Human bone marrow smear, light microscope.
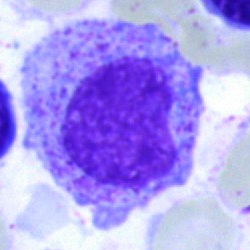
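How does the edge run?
Roughly round, slightly irregular and frayed.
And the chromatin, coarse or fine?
Finely granular, not coarsely clumped.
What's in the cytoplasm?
Fine purple-red granules, scattered throughout.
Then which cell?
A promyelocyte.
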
